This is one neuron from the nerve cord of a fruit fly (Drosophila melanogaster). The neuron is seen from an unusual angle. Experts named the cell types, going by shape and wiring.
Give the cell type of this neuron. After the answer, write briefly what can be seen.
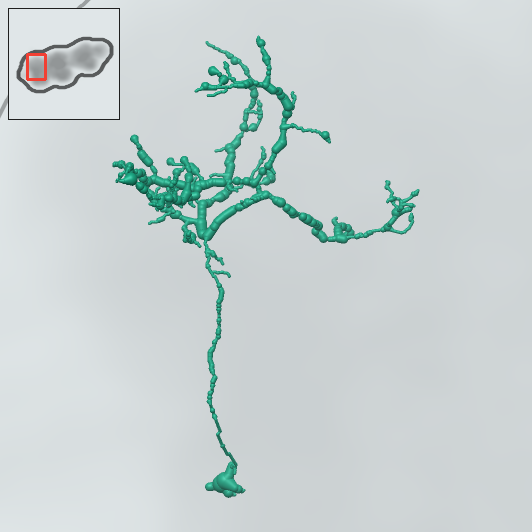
Its cell type is IN13B040. It is a nerve-cord intrinsic neuron. Dozens of branch ends can be seen. As drawn here it is taller than it is wide.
